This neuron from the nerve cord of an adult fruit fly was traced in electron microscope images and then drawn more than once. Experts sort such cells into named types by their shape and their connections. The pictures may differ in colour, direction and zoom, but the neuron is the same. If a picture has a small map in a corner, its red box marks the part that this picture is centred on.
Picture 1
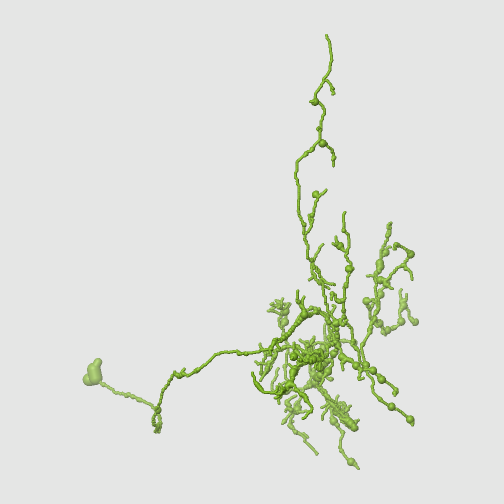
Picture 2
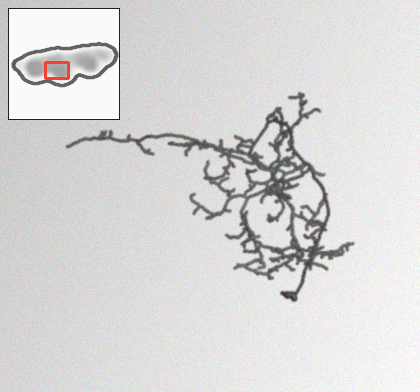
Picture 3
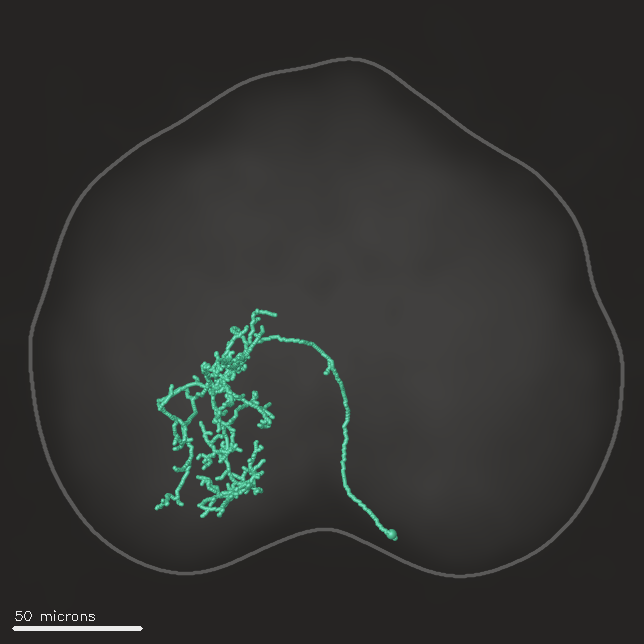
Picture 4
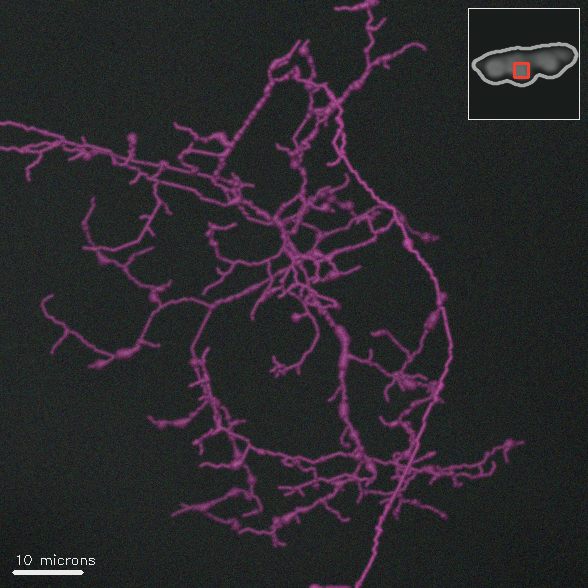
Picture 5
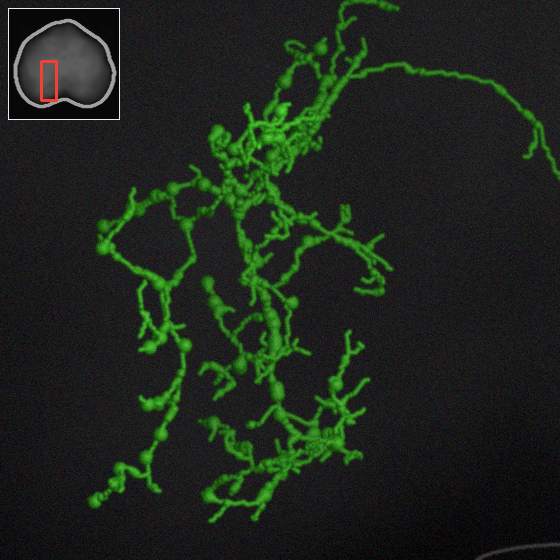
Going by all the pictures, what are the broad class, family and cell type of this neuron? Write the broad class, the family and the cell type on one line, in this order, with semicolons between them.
nerve-cord intrinsic neuron; hemilineage 12B; IN12B078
